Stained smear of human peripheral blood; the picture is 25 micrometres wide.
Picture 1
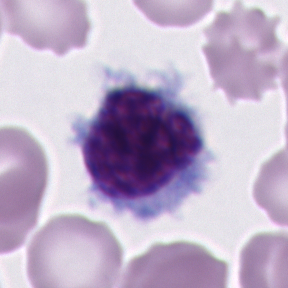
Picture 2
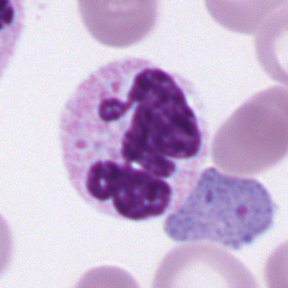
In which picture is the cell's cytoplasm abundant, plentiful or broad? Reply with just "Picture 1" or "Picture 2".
Picture 2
